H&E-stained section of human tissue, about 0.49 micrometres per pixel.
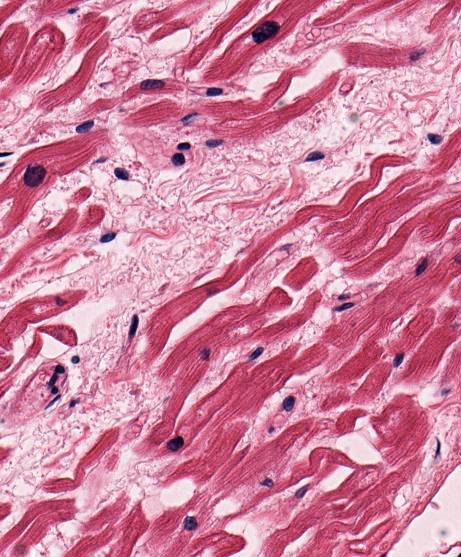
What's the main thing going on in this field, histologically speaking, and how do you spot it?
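What you're looking at is myocardium. Bundles of muscle fibres cross most of the field diagonally, from lower left toward upper right. Look how some fibres branch to join neighbours, and how their oval nuclei sit centrally.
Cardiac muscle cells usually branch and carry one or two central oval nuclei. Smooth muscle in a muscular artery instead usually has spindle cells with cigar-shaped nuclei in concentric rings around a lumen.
The cytoplasm stains a deep pink-red with eosin.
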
